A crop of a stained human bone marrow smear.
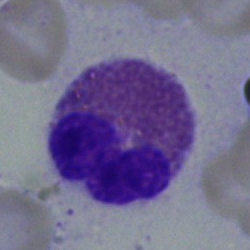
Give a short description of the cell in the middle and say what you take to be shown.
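Dense, dark purple chromatin forms nuclear lobes in the lower part of the cell, and no nucleoli are visible. Abundant lilac-purple cytoplasm fills the upper part. This is an eosinophil.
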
